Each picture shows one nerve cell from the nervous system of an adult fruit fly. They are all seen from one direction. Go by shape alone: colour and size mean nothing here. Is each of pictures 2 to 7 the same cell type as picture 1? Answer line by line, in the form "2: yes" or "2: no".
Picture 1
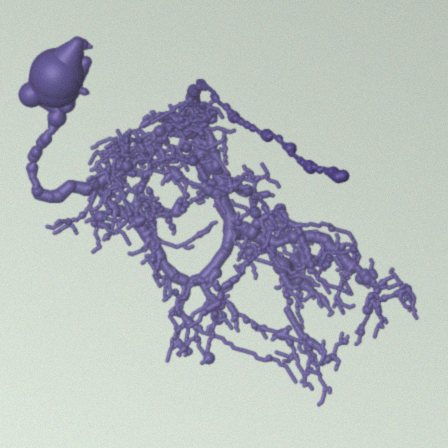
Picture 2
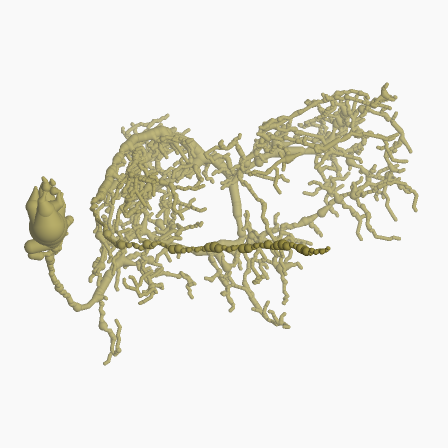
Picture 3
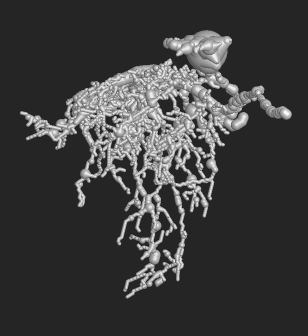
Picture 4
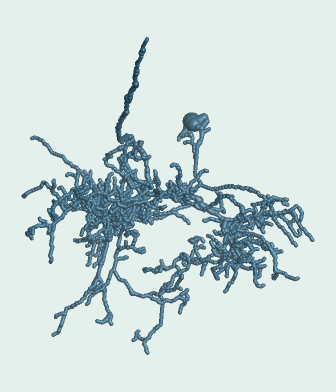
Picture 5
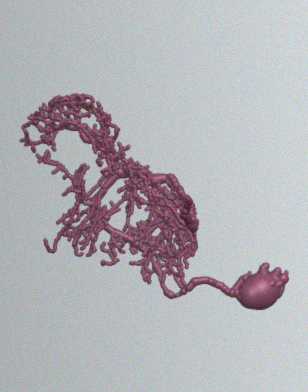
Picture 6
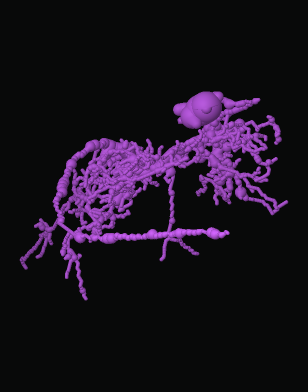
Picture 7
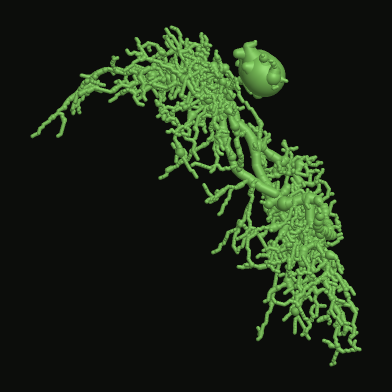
2: yes
3: no
4: no
5: yes
6: no
7: no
